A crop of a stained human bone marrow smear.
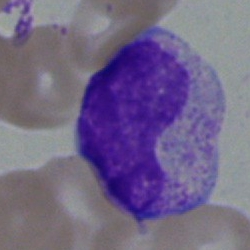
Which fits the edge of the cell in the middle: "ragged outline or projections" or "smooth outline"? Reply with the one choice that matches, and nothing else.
Smooth outline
